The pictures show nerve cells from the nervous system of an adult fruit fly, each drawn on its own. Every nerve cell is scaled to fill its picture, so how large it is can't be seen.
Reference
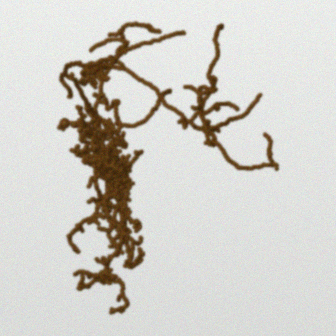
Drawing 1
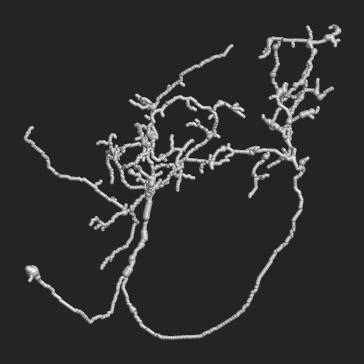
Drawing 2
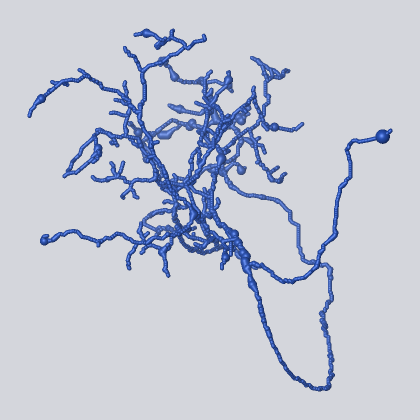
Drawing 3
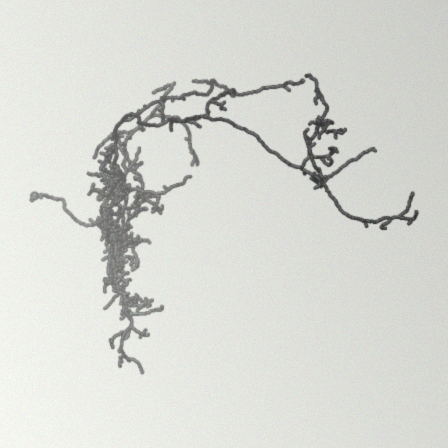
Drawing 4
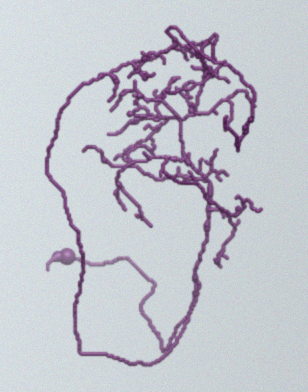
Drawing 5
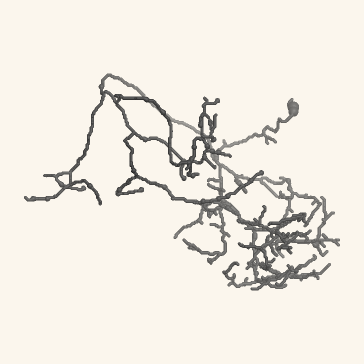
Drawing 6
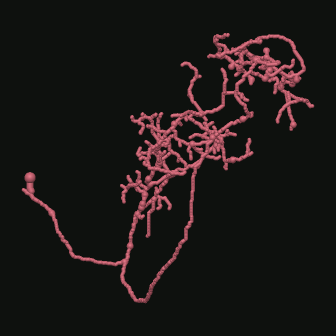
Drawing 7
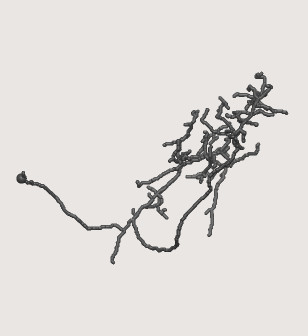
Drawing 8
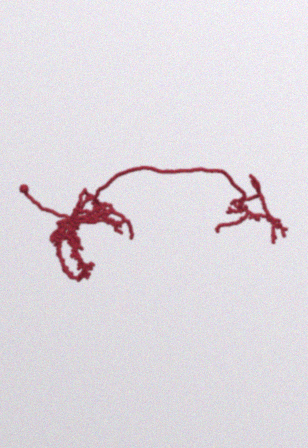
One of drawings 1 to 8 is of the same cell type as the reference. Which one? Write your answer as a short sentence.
Drawing 3 is of the same cell type.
